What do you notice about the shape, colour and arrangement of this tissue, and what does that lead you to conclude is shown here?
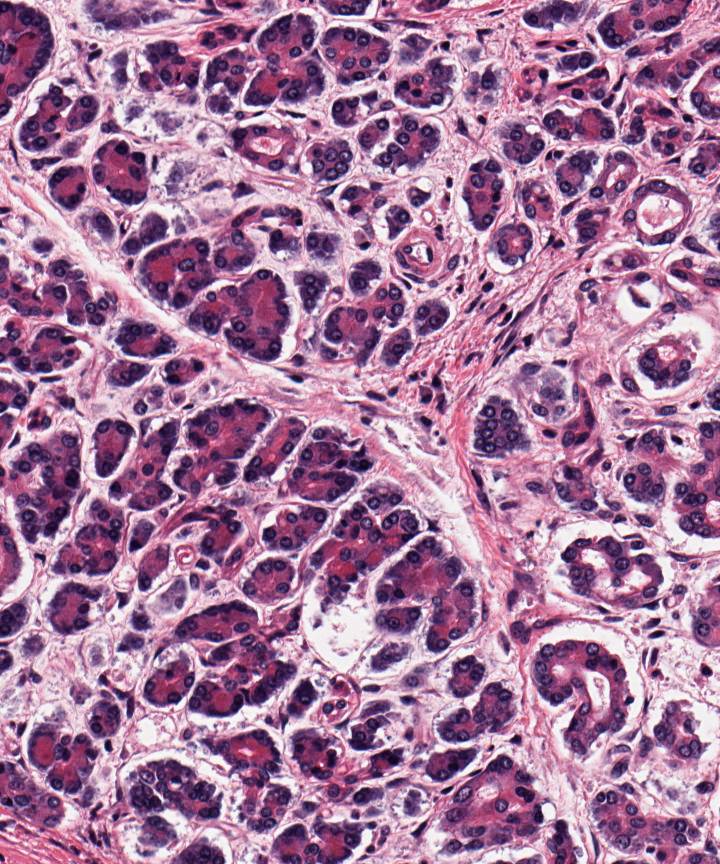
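First, the pattern: closely packed small glandular units, divided into lobules by thin pink fibrous septa. Most acini have deeply stained purple-red cytoplasm, with round nuclei sitting toward the base of the cells. Now glance to the right side, where most of the ducts are: open round lumina lined by cuboidal cells with pink cytoplasm. Throughout, nuclei are small, round, dark and similar in size. This is pancreas.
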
